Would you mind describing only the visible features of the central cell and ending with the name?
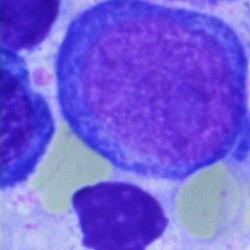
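A smooth, broadly rounded outline bounds the cell. Chromatin is fine and evenly stippled rather than clumped. A narrow rim of deep blue cytoplasm surrounds the nucleus, and no granules are visible within it. The cell is a proerythroblast.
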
